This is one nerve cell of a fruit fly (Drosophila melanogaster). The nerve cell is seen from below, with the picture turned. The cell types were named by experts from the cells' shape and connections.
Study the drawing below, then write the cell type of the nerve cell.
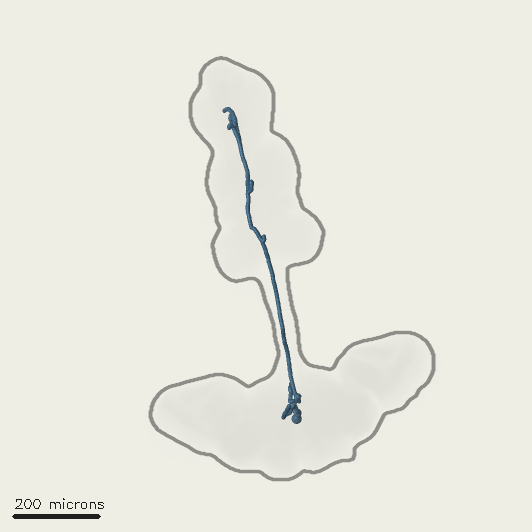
LN-DN2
